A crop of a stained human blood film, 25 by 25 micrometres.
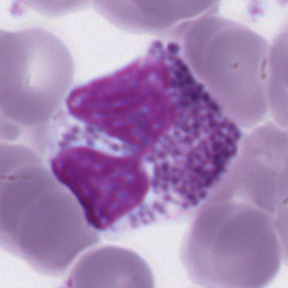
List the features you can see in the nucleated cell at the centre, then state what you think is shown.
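Starting with size, the cell measures about 17 micrometres across. Its nucleus has two separate lobes, one above the other, on the left side. Coarse, round, dark purple granules pack the cytoplasm, crowded most densely on the right, yet both nuclear lobes stay plainly outlined. It is an eosinophil.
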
